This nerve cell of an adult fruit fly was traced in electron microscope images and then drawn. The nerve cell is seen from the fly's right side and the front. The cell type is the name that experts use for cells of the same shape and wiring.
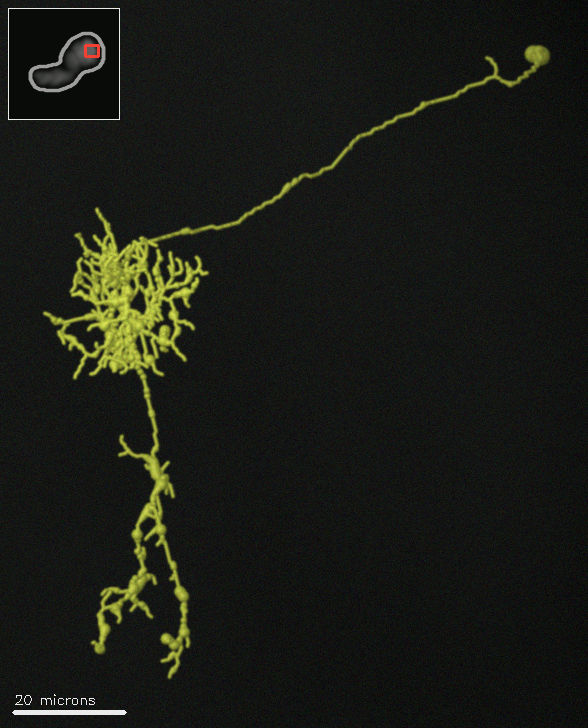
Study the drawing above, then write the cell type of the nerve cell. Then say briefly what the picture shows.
Its cell type is Tm24. Its broad class is optic-lobe intrinsic neuron. By the scale bar it is about 110 microns tall in this view. Dozens of branch ends can be seen.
